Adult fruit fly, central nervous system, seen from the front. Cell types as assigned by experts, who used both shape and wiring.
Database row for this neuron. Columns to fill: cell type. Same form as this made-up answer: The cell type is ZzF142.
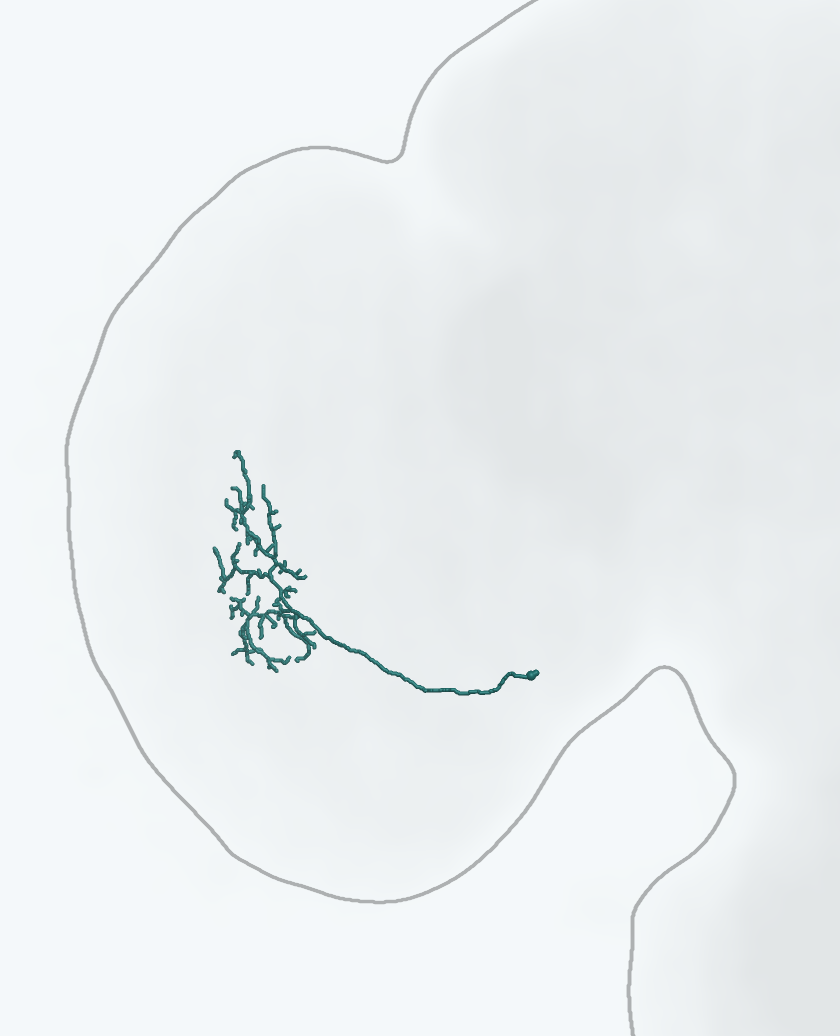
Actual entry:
The cell type is Cm15.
